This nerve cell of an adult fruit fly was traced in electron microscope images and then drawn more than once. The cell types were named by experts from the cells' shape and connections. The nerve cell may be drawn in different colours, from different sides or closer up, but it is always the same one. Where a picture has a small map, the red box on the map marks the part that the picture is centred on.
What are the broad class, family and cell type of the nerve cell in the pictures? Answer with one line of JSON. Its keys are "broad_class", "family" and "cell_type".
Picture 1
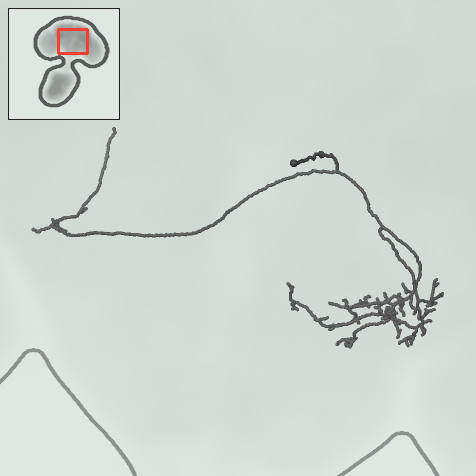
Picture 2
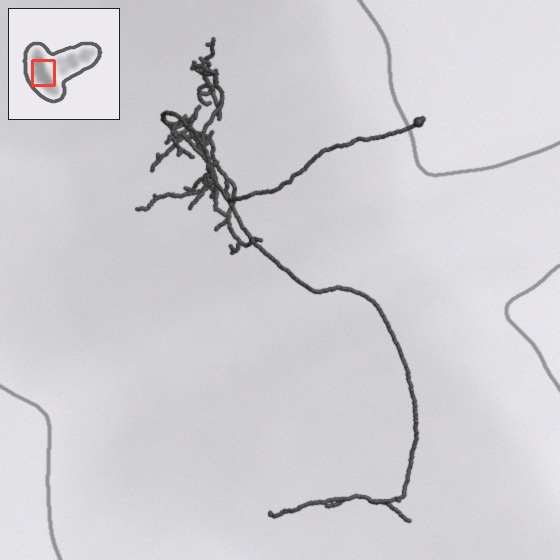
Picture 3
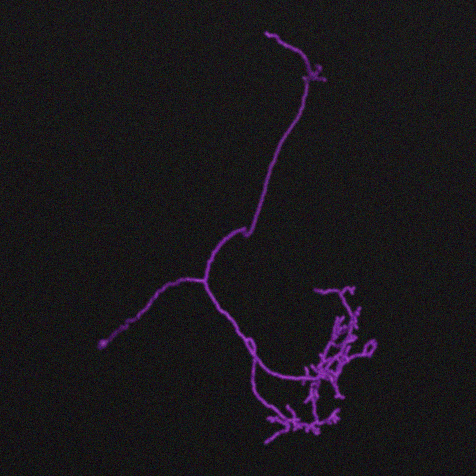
{"broad_class": "central-brain intrinsic neuron", "family": "hemilineage DM6_central1", "cell_type": "CB1493"}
